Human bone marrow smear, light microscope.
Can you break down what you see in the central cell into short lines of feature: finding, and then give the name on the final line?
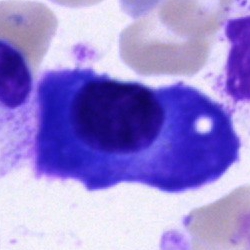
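Chromatin: dark purple and dense
Cytoplasm: abundant, a deep, intense blue
Extent: cytoplasm reaches furthest beyond the nucleus on the right
Vacuole: one, small, round and clear, near the right end
Name: plasma cell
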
